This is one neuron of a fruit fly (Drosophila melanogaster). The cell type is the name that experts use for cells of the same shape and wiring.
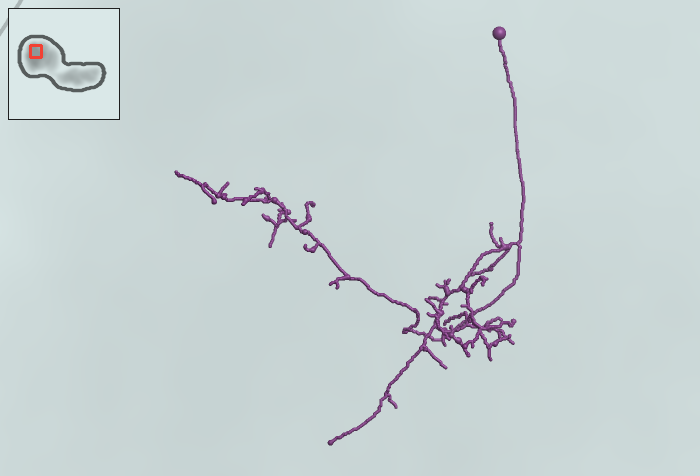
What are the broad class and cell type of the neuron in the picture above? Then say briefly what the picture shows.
It is a central-brain intrinsic neuron. The cell type is CB1374. The cell body can be seen at the upper right of the picture. Dozens of branch ends can be seen.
